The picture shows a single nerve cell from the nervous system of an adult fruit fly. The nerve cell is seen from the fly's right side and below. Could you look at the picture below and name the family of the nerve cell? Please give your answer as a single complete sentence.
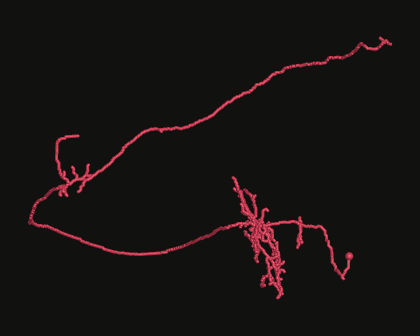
The family designation of this nerve cell is MeTu.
